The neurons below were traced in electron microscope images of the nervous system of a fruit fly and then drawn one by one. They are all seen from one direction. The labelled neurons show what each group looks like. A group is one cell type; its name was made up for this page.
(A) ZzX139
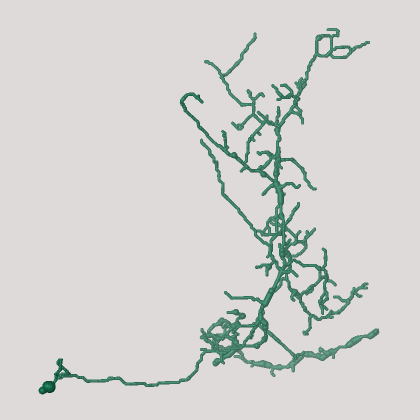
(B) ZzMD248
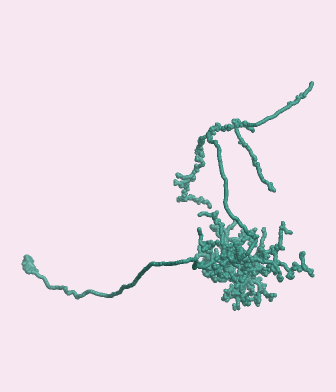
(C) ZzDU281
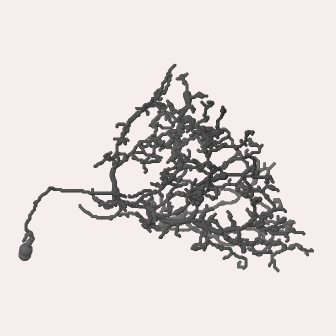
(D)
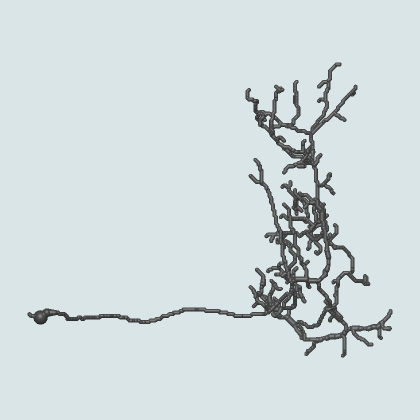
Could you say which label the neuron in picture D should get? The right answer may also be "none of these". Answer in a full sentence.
It belongs to ZzX139.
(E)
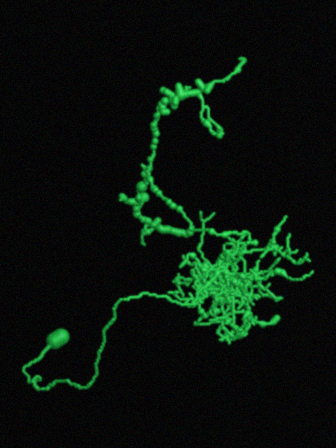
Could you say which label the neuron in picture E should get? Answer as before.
It belongs to ZzMD248.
